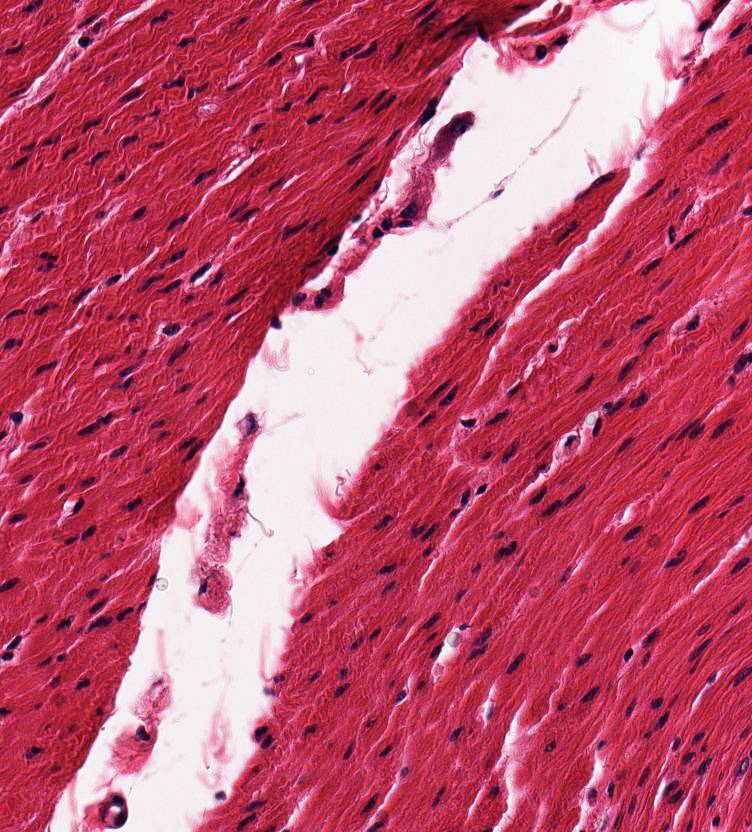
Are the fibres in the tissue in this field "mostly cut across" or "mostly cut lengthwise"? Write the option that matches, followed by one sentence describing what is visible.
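Mostly cut lengthwise. The nuclei are dark, elongated ovals lying along the long axis of the fibres.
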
